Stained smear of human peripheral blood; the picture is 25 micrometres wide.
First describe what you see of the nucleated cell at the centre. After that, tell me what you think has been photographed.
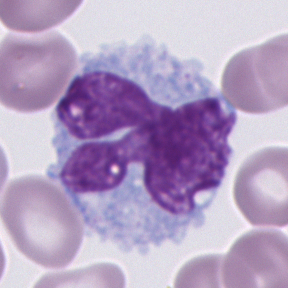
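Roughly round cell, edge slightly ragged and fuzzy. Nucleus in several broad lobes linked by thick bands of nuclear material; no nucleoli visible. Cytoplasm filled with fine bluish granules. Monocyte.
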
